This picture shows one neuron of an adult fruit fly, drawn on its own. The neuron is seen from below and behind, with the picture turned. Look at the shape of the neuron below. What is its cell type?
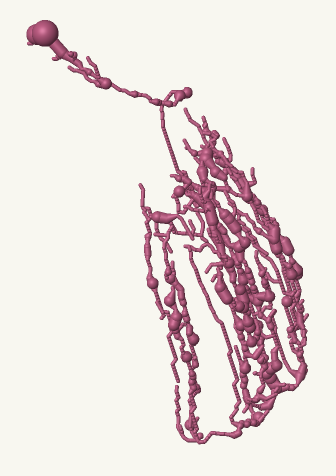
Lai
